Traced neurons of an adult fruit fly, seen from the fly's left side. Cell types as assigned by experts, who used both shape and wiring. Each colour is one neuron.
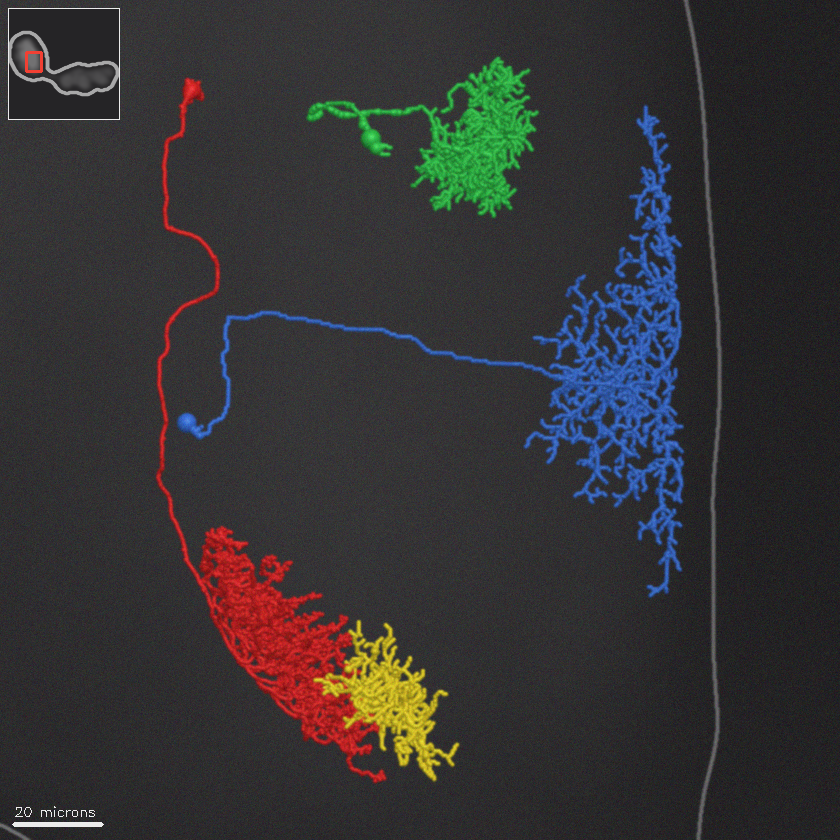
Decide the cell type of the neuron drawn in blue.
Pm5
